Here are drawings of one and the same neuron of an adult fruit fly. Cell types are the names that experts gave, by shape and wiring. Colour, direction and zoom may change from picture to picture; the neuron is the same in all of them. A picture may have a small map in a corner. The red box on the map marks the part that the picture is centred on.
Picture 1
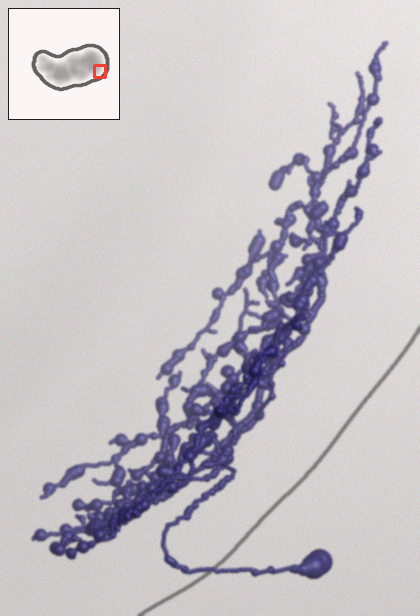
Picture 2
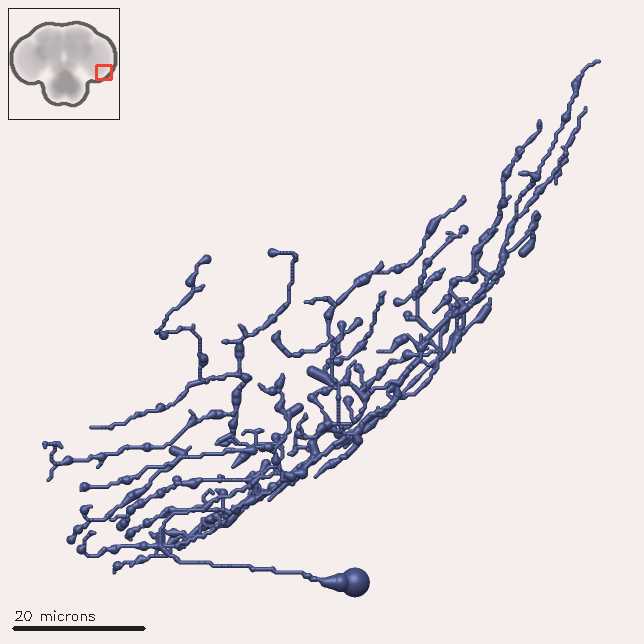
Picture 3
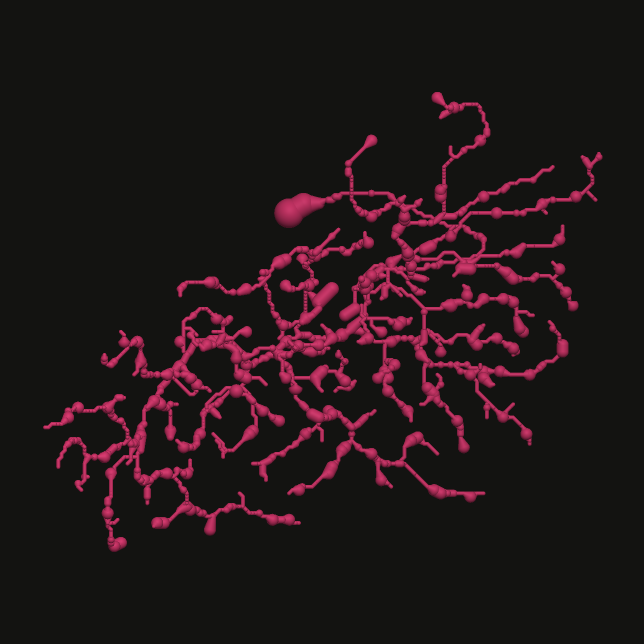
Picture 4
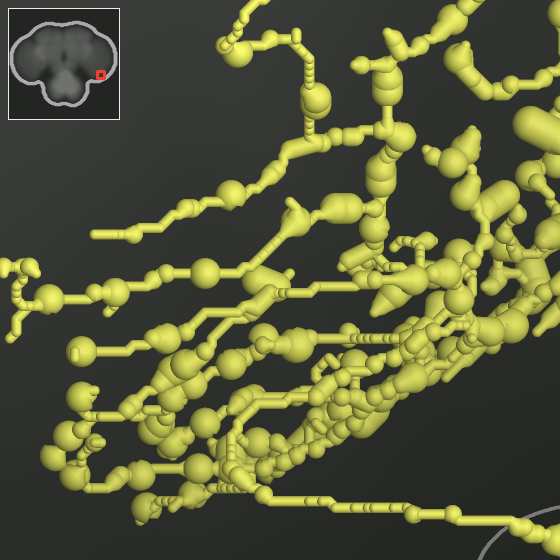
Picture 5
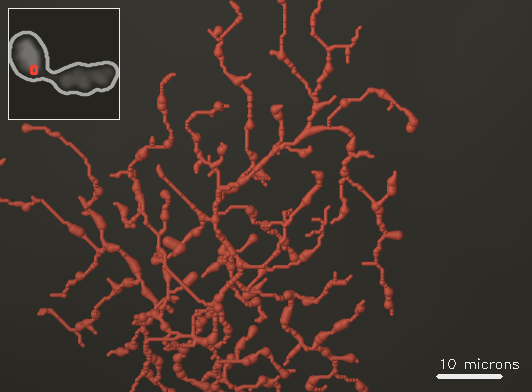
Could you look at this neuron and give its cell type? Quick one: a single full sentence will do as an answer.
This neuron counts as a member of the cell type Dm18.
